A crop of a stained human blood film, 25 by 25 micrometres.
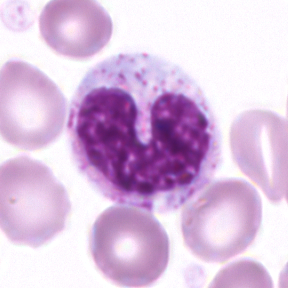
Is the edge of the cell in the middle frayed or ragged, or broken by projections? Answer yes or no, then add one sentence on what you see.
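No. The cell outline is round and smooth.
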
